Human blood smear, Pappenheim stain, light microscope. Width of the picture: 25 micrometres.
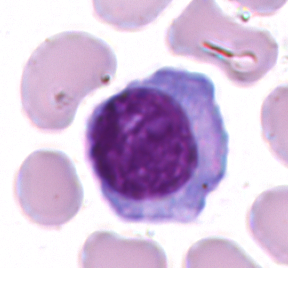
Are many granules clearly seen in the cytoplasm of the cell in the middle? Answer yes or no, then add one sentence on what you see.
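No. The cytoplasm shows no distinct granules.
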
